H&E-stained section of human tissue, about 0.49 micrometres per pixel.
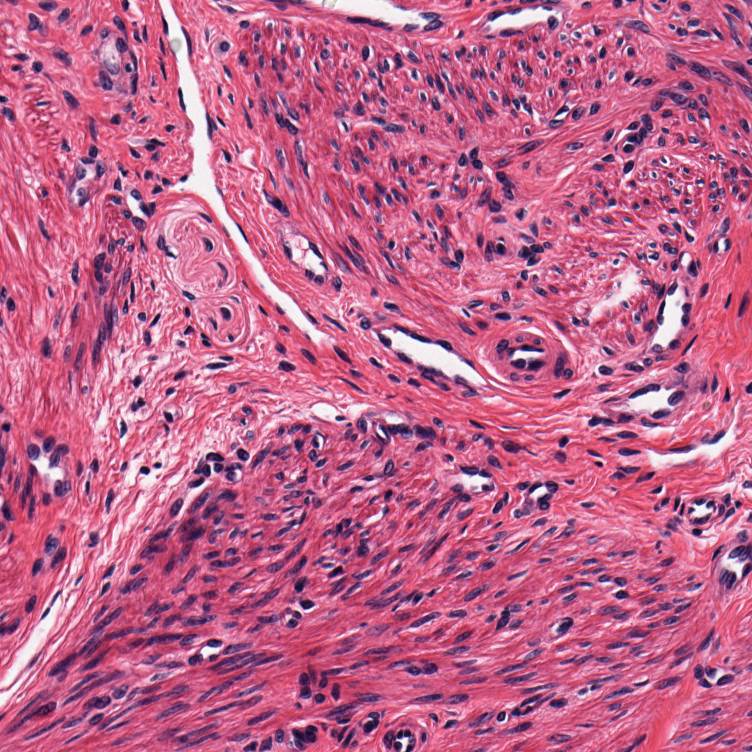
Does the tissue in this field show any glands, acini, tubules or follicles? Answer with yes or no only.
No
